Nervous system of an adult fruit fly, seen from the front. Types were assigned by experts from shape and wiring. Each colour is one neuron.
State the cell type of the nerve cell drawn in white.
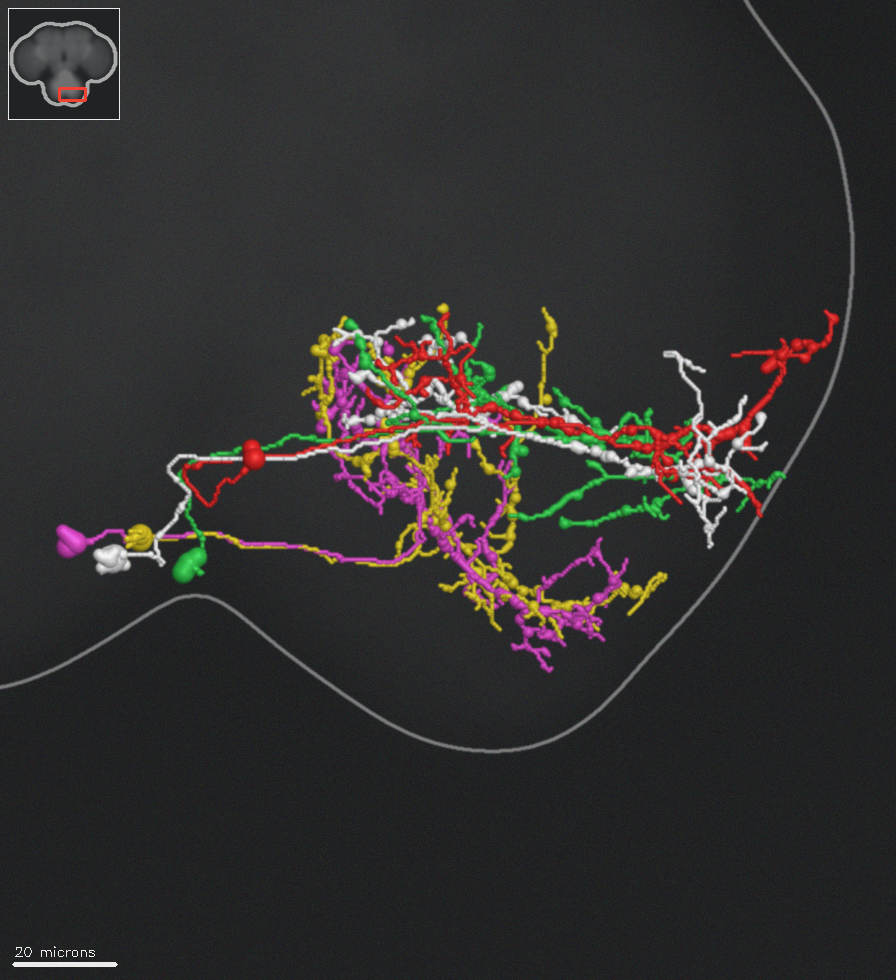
IN14A089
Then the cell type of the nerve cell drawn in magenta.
IN14A059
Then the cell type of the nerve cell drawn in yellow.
IN14A046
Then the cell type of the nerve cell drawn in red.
IN14A077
